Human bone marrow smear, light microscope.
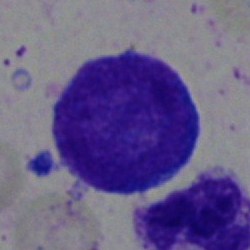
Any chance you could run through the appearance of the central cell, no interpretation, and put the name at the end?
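Looking at it, the outline seems roughly round and smooth. The nucleus stains a deep blue-purple, though I notice lighter, mottled patches toward its centre. I can't make out any granules anywhere in the cell. There's a single small bump sticking out from the top edge. This cell is a blast.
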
